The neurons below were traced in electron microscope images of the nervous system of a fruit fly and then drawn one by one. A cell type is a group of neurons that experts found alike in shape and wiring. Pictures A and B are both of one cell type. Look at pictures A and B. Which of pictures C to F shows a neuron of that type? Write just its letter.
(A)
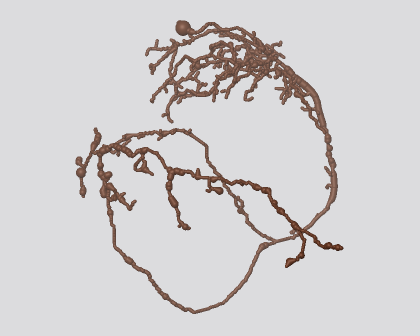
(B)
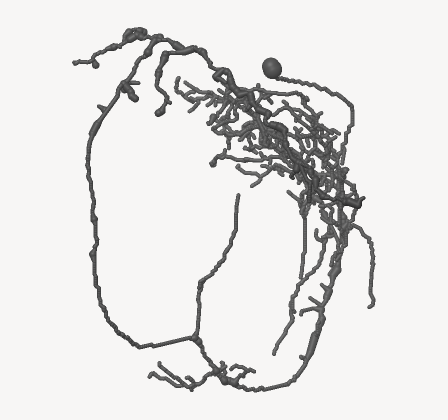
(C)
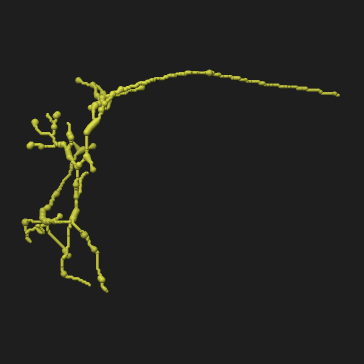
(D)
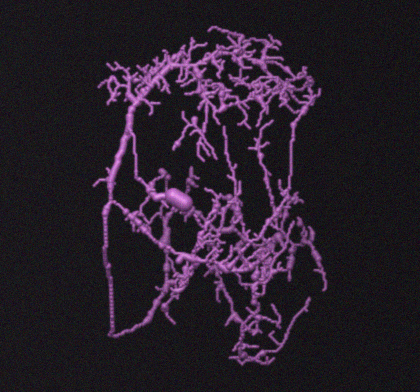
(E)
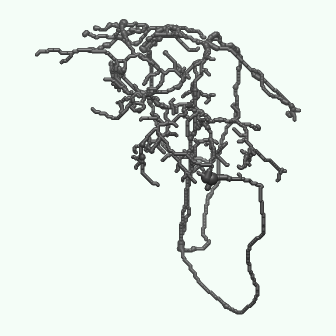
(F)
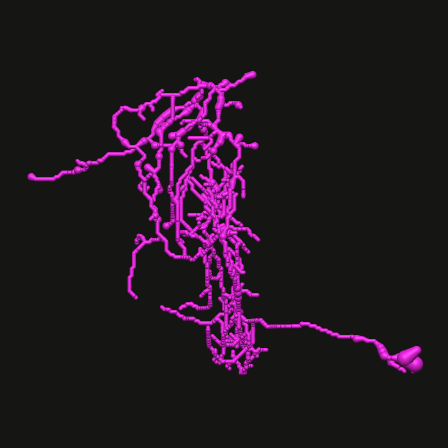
E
